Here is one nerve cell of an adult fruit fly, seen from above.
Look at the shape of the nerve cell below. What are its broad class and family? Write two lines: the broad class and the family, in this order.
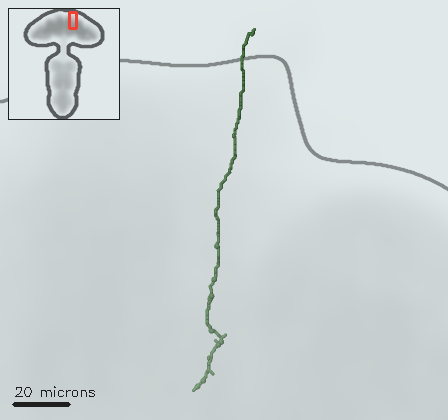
sensory neuron entering the brain
class mechanosensory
